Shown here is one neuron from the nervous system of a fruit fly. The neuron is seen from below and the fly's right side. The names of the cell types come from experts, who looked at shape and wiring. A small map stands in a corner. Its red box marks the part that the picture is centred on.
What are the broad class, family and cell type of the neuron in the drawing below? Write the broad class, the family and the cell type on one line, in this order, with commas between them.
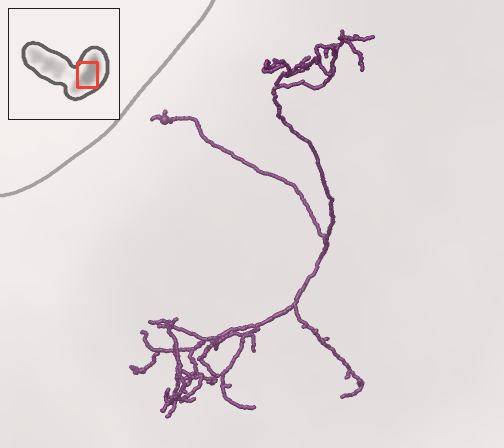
central-brain intrinsic neuron, hemilineage DM6_central1, CB1914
